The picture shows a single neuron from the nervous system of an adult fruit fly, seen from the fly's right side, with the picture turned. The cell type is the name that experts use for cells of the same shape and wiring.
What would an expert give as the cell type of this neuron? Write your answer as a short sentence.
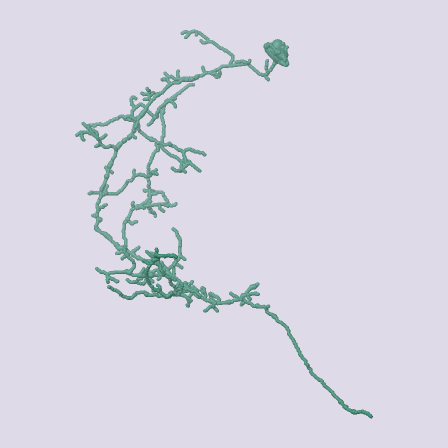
The cell type is Acc. tr flexor MN.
